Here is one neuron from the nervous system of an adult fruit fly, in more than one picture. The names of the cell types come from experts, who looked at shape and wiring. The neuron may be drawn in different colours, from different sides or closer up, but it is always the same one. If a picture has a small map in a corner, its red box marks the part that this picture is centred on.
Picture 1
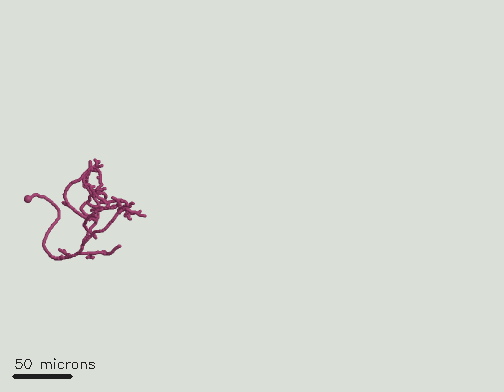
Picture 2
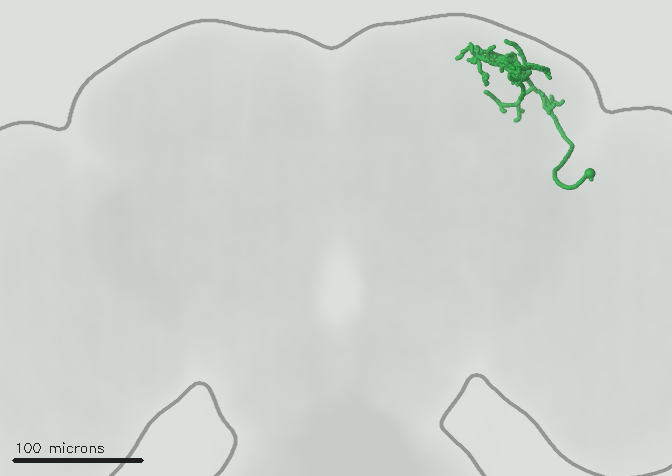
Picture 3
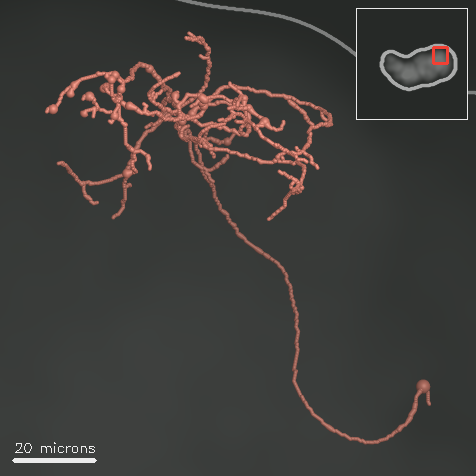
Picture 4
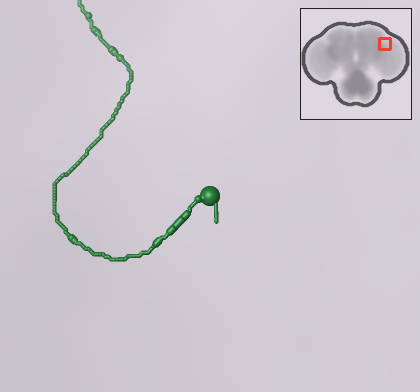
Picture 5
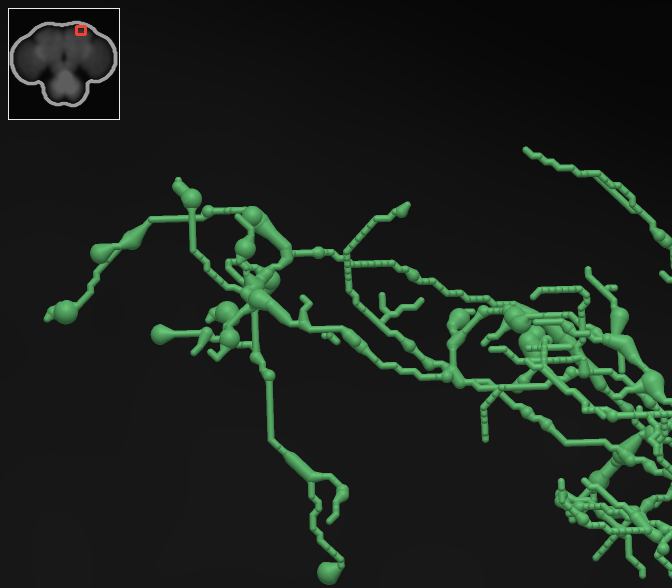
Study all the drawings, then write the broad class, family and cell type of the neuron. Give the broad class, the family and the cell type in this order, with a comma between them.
central-brain intrinsic neuron, hemilineage LHa3, CB4086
